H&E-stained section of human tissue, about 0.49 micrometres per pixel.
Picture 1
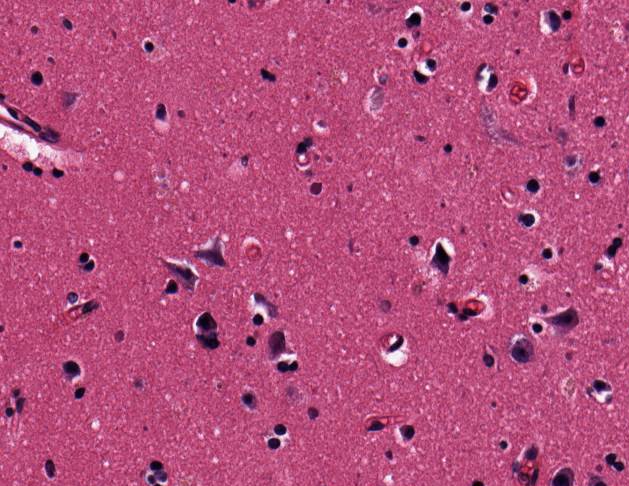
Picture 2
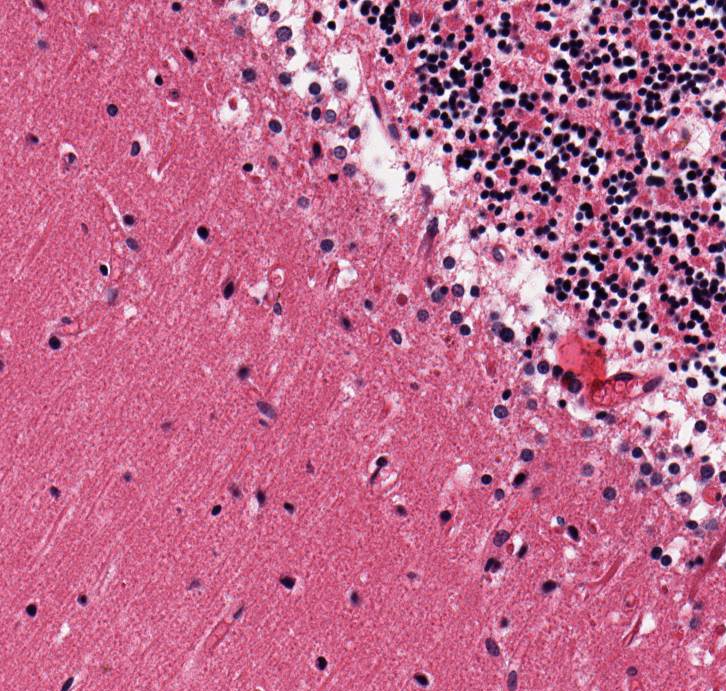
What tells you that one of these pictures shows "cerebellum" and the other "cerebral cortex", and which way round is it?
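In picture 1 the tissue is cerebral cortex, and in picture 2 it is cerebellum. Picture 1 is finely granular pink neuropil throughout, without epithelium or glands, with angular, triangular neuronal cell bodies across the centre and right and small dark round glial nuclei scattered fairly evenly. A few small bright red bodies lie within clear spaces on its right side. Picture 2 has two layers: the upper right one is crowded with small, round, darkly staining nuclei with very little visible cytoplasm, and several nuclei in the left-hand layer sit within small clear halos. At the junction of the layers there is only one large cell body, right of centre, with intensely eosinophilic cytoplasm, so no continuous row of large neurons runs along it.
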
